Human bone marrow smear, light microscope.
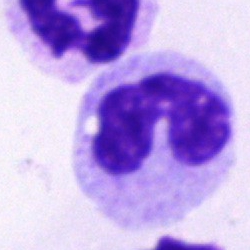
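Band neutrophil in a stained bone marrow smear. Its nucleus is a curved band bent into an arch opening downward, the chromatin condensed and clumped. Cytoplasm is plentiful and widest below the nucleus; one small clear spot sits in it at the nucleus's left edge.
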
